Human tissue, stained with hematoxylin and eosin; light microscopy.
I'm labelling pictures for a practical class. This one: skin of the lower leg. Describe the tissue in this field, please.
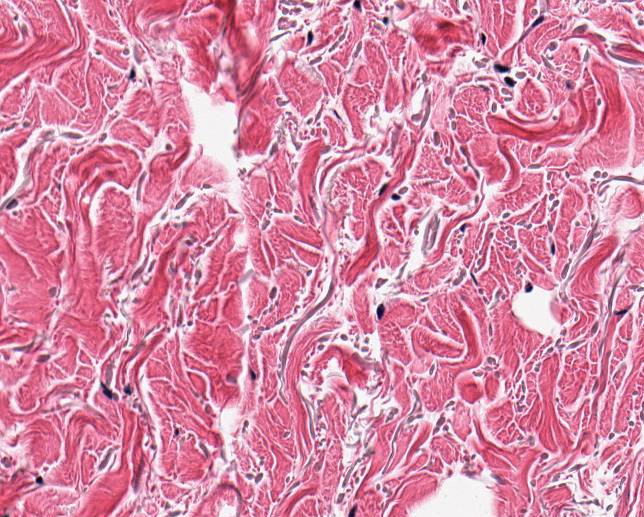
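Thick pink collagen bundles fill this field from edge to edge, many of them wavy and curved. In the narrow spaces between the bundles lie scattered small, dark, slender nuclei. Relative to the amount of fibre, nuclei are sparse.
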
